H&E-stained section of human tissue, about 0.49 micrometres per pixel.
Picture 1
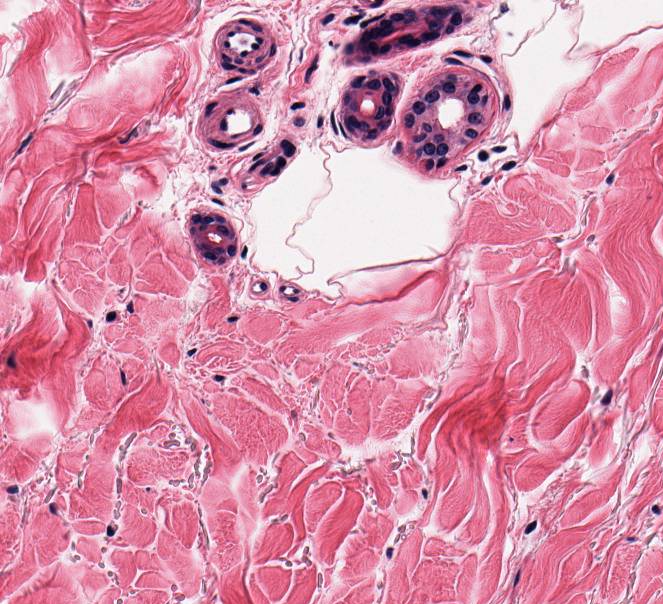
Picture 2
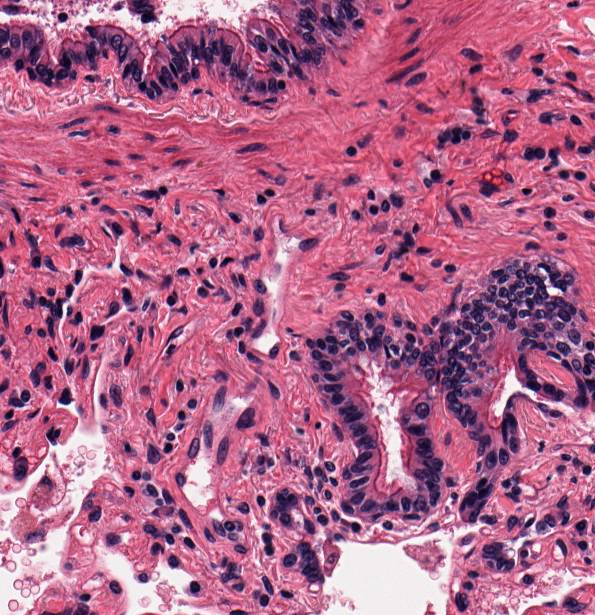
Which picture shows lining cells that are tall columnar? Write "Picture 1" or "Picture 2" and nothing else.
Picture 2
